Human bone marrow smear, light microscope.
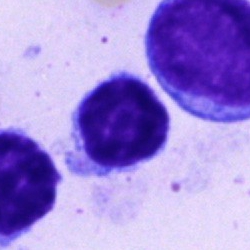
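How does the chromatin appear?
Dense, staining deep purple.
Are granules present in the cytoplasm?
No granules are visible.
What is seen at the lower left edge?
A ragged edge with small bleb-like bulges.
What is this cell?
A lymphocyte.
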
